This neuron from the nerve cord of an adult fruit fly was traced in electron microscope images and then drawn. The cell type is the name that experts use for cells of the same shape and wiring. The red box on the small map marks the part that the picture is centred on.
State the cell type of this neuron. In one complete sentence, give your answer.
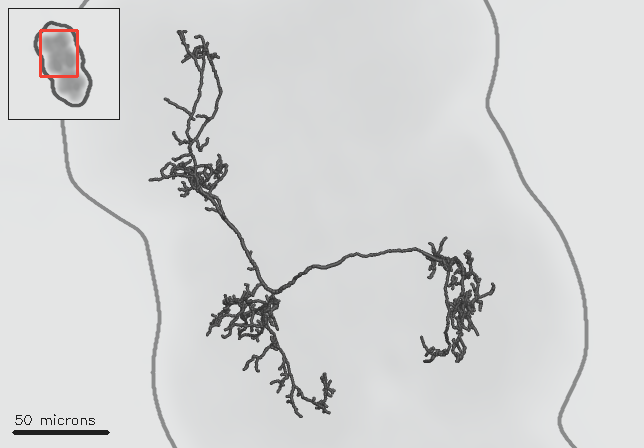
This neuron represents the cell type IN07B029.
